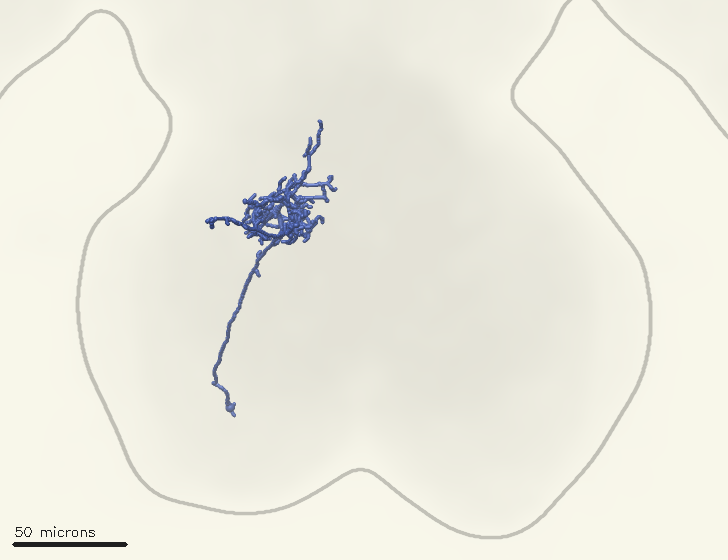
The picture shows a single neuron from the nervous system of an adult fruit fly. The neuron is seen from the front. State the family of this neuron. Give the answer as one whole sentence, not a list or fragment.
By family, this neuron is grouped as hemilineage 16B.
